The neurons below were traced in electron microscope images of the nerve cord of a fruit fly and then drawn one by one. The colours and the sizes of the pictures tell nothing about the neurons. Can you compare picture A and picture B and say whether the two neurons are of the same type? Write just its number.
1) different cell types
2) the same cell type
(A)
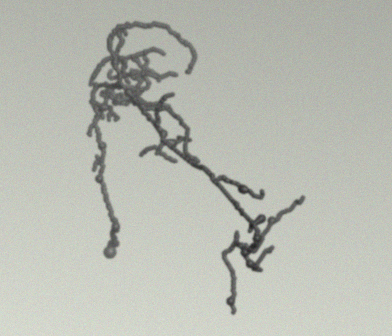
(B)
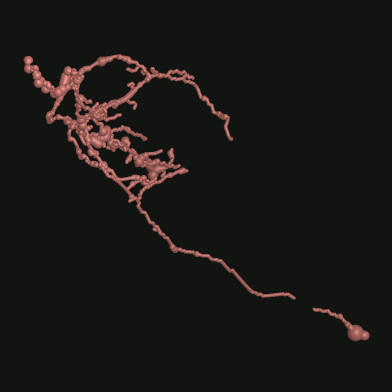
2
